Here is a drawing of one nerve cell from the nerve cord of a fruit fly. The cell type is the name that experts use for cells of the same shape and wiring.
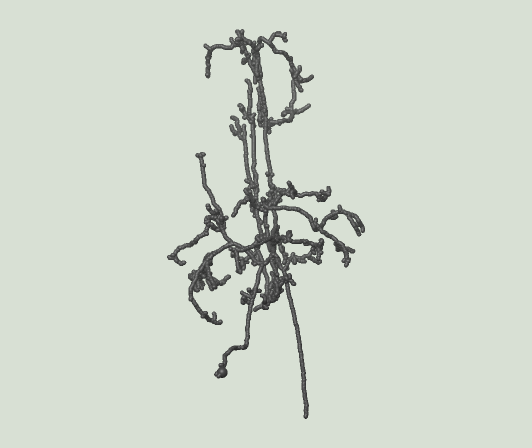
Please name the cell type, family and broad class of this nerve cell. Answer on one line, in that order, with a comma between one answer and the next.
AN08B050, hemilineage 08B, ascending neuron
